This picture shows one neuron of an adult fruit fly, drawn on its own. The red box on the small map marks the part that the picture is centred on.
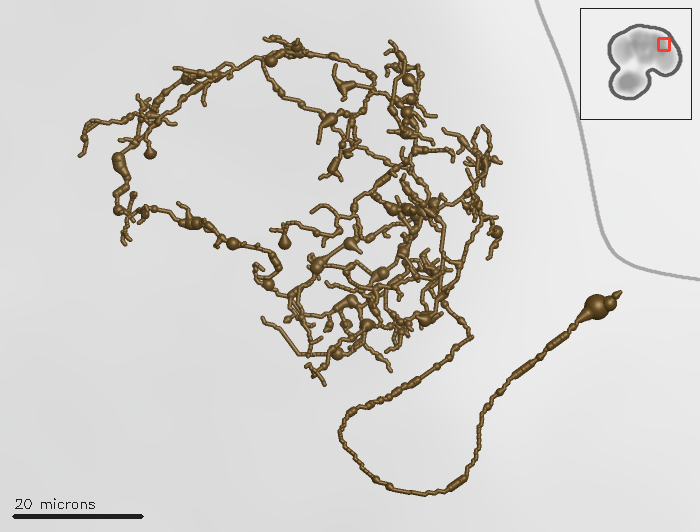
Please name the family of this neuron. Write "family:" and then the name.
family: hemilineage LHl4_dorsal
